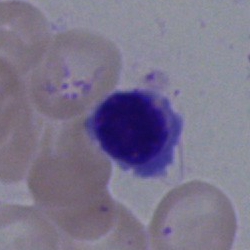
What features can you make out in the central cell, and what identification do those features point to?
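Look at how dark that nucleus is: very dark purple all the way through. Around it there's only a narrow rim of cytoplasm, and you won't find any clear vacuoles in it. The outline's irregular as well, ragged down at the lower right. That's an erythroblast.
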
